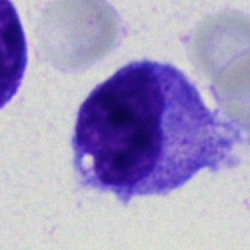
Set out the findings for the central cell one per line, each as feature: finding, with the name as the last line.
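Cytoplasm: lilac-purple, paler than nucleus, mainly right side
Granules: fine, purple, scattered through cytoplasm
Right edge: ragged, small frayed cytoplasmic projections
Spot: single, small, clear white, at lower left edge
Name: myelocyte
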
